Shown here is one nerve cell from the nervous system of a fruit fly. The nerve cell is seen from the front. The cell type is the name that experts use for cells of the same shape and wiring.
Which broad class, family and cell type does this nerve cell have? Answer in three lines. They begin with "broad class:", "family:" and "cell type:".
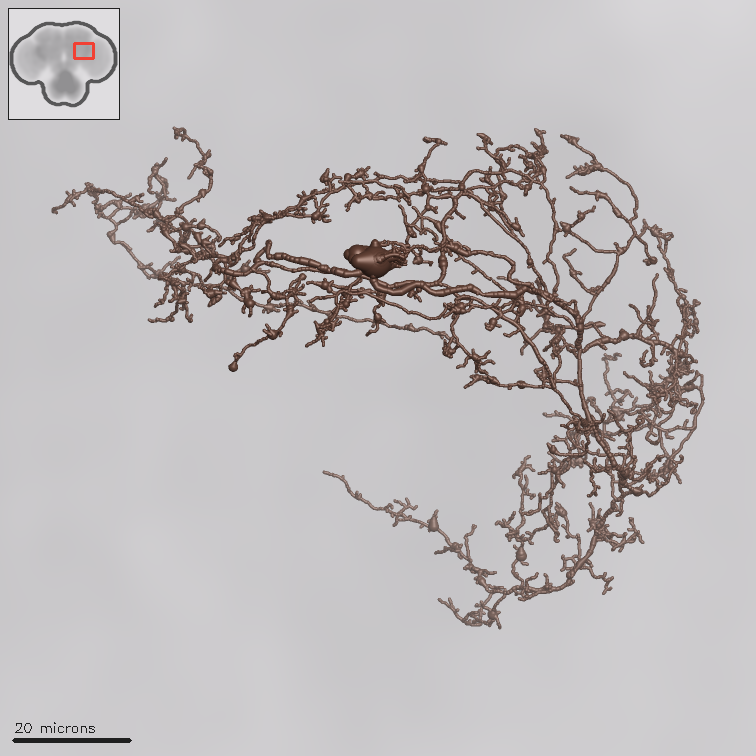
broad class: central-brain intrinsic neuron
family: hemilineage VLPa1_lateral
cell type: AVLP290_b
